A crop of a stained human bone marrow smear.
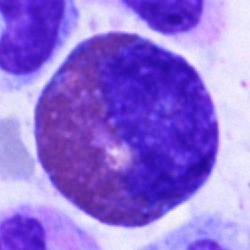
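Eosinophil, the central cell in a stained human bone marrow smear. Its outline, as I follow it round, is round and smooth. Fine pinkish granules are scattered over the left part of the cell, and a small pale spot lies just below its centre. I find no broad pale rim of cytoplasm around the cell edge.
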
